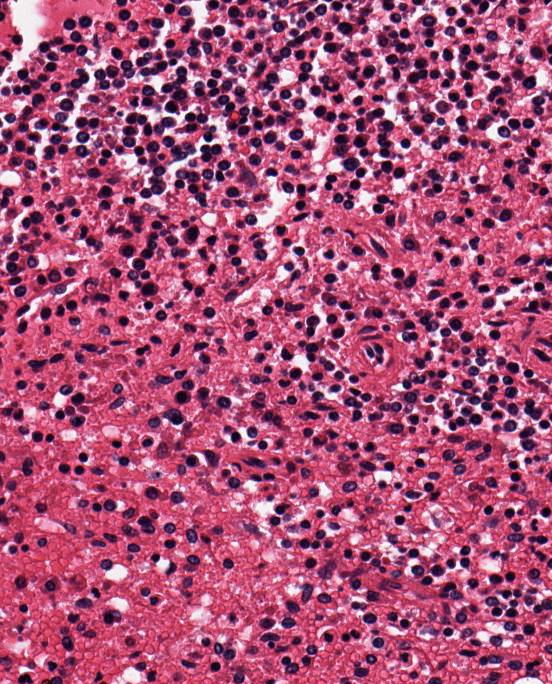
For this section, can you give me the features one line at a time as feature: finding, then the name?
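Distribution: upper field crowded with dark nuclei; lower field pinker, with nuclei spaced further apart
Cells: upper part mostly small lymphocytes, with round, dense dark nuclei and scant cytoplasm
Vessel: small arteriole with a concentric, layered wall, just right of centre
Epithelium and glands: none anywhere in the field
Name: spleen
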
